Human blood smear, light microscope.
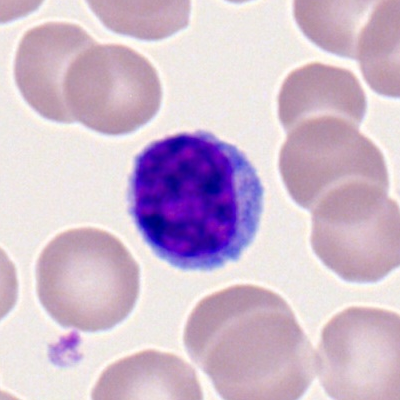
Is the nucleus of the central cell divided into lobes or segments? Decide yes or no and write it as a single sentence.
No, the nucleus of this cell is one compact round, oval or kidney-shaped mass.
